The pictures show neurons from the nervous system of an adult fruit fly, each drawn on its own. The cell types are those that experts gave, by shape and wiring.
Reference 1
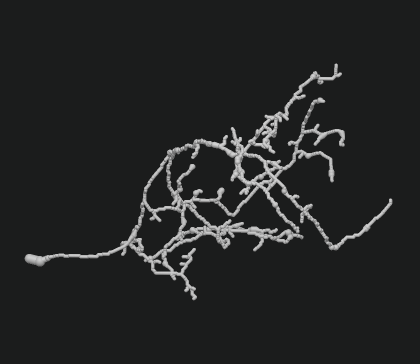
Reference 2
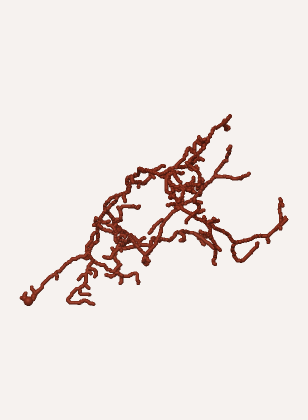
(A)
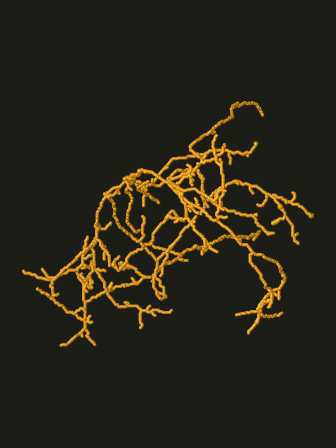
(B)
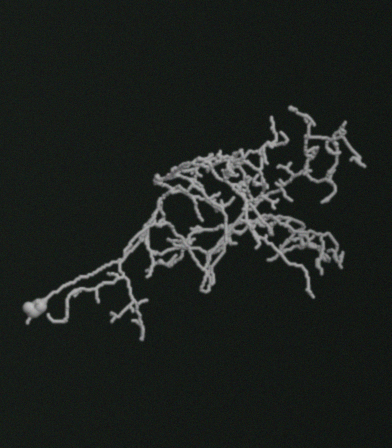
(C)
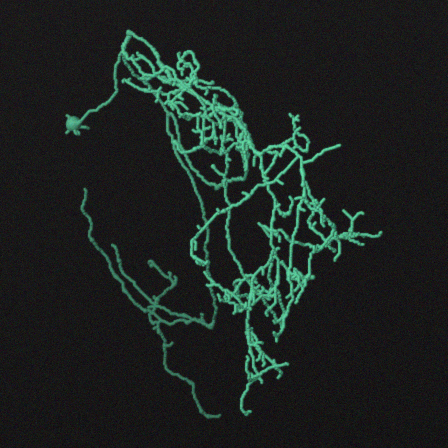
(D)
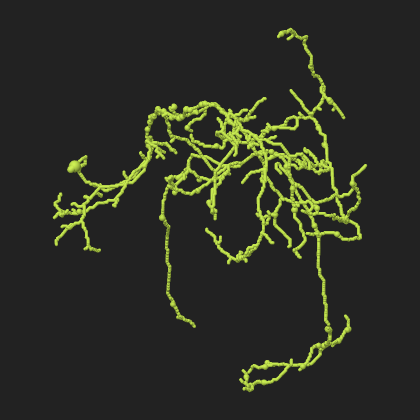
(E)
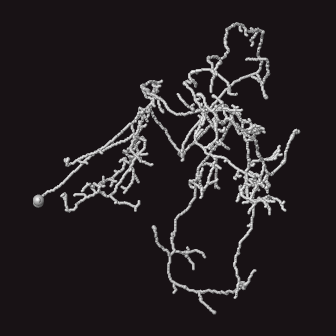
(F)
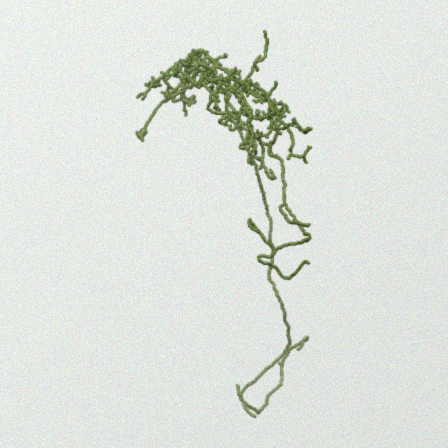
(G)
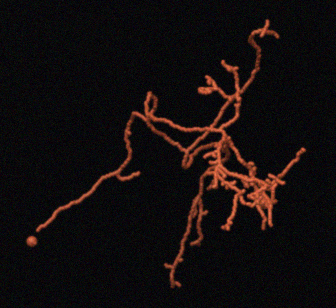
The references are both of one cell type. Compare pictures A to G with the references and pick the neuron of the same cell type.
Picture A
